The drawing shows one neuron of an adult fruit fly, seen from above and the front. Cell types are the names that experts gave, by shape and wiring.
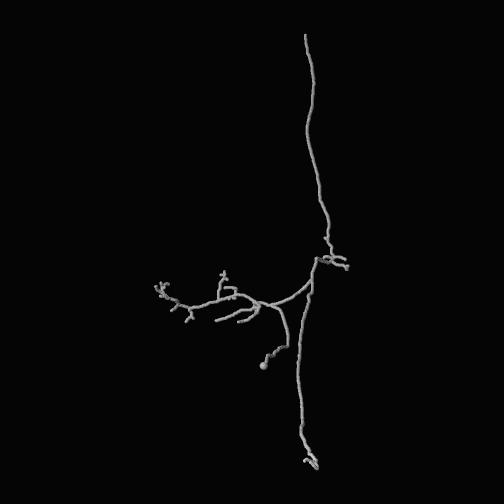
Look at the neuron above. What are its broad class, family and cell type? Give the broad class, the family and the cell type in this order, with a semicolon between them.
ascending neuron; hemilineage 10B; AN10B046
